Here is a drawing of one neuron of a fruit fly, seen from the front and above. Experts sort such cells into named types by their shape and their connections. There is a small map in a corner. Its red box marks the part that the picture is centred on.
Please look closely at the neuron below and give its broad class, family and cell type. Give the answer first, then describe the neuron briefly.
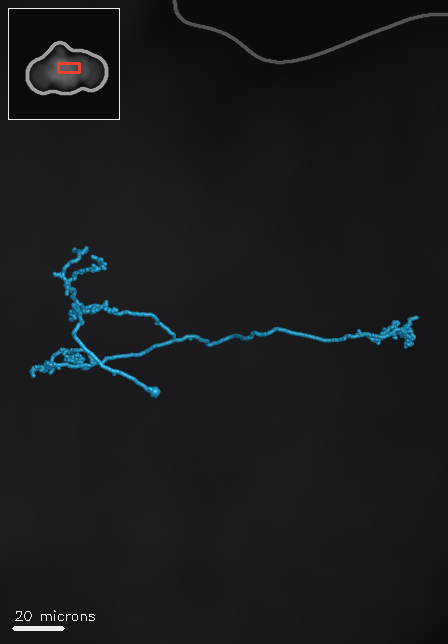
It is a central-brain intrinsic neuron. The name of its family is class DAN. The cell type is PAM14. By the scale bar it is about 160 microns wide in this view. In this view it is more than twice as wide as it is tall.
